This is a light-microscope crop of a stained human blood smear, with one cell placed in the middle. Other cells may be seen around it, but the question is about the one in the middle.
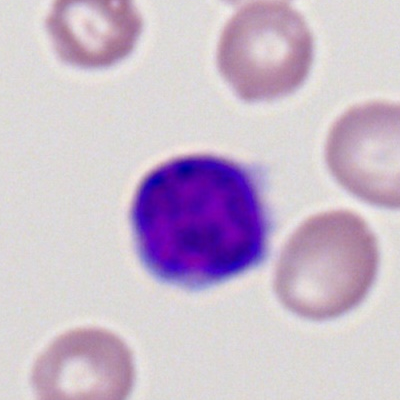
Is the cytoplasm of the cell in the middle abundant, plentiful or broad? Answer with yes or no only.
No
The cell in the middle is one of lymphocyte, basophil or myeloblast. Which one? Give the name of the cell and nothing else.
lymphocyte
